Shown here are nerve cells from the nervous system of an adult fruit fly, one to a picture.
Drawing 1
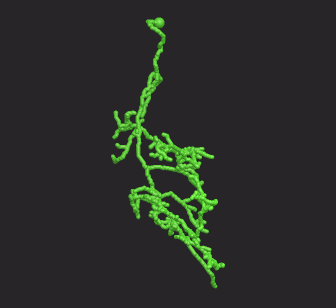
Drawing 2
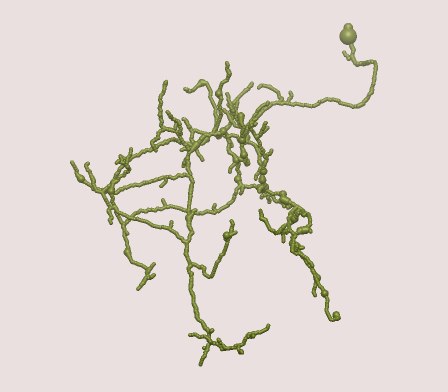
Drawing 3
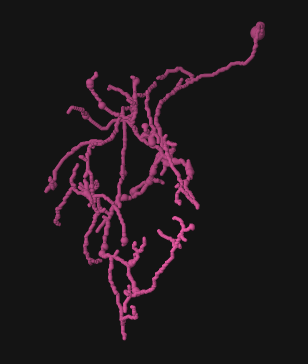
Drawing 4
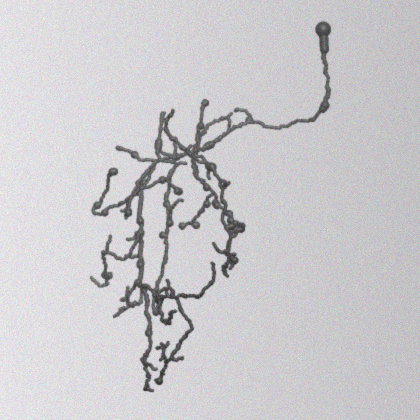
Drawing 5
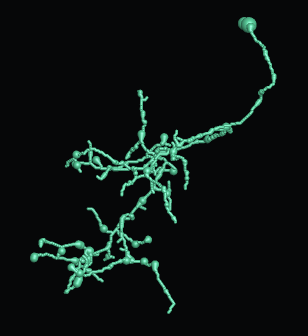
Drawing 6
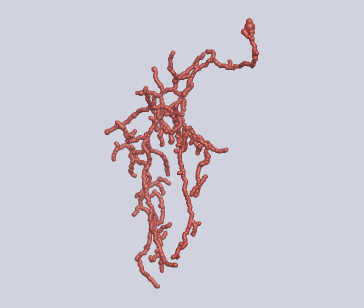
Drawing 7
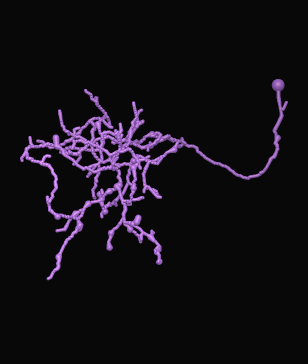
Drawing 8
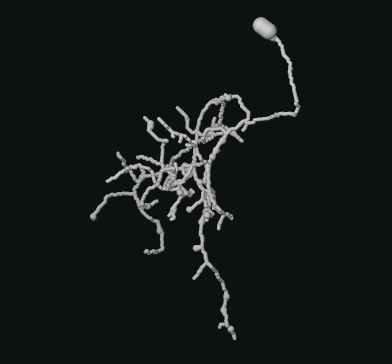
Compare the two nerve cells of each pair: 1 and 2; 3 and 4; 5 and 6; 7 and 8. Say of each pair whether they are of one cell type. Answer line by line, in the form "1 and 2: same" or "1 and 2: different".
1 and 2: different
3 and 4: same
5 and 6: different
7 and 8: same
